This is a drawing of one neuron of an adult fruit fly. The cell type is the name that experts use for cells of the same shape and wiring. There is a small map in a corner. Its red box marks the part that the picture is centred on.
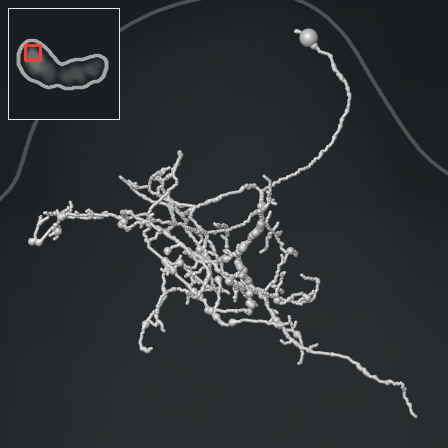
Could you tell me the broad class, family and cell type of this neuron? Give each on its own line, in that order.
central-brain intrinsic neuron
hemilineage VLPd&p1_posterior
SMP248_c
